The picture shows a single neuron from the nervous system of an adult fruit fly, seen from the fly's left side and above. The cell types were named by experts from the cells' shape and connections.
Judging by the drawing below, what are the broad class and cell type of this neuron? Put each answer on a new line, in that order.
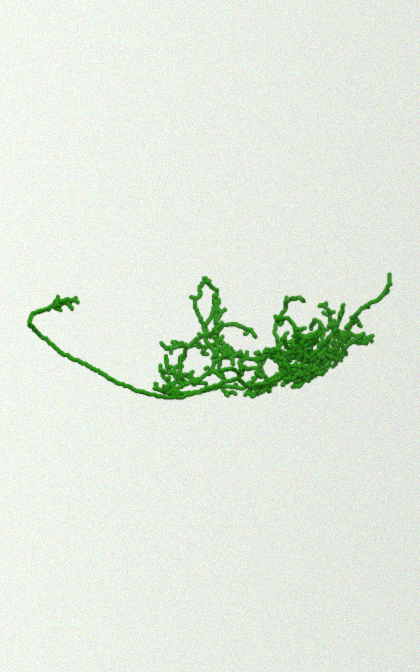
central-brain intrinsic neuron
GNG492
